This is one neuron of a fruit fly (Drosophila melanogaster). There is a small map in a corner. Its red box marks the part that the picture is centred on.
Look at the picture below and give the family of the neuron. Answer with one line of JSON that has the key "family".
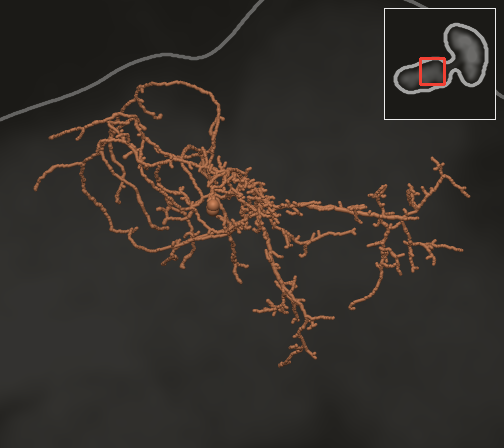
{"family": "hemilineage 12A"}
